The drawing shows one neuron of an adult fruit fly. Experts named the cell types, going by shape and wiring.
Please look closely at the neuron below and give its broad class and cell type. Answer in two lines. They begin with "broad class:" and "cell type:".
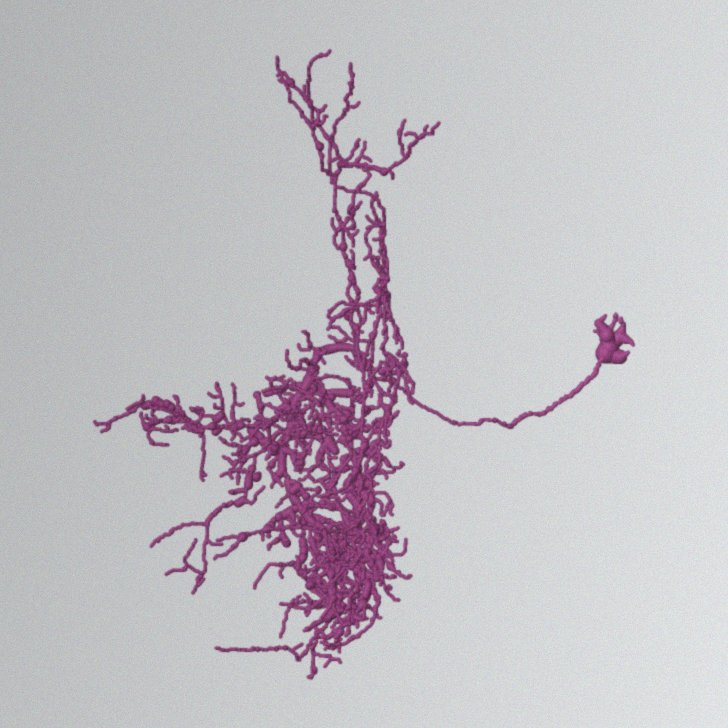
broad class: central-brain intrinsic neuron
cell type: LAL072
